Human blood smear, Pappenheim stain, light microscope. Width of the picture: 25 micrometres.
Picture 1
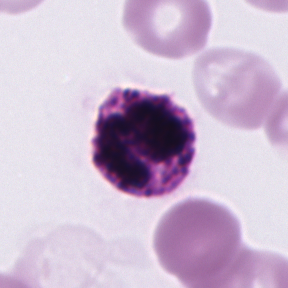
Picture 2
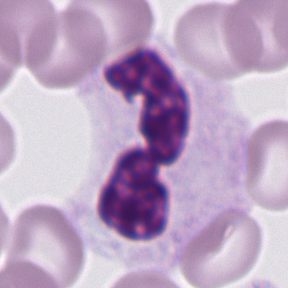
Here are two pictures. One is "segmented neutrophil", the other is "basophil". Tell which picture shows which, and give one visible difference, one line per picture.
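Picture 1: basophil. The nucleus is divided into several lobes that fill most of the cell.
Picture 2: segmented neutrophil. The cytoplasm is plentiful and pale lilac-pink.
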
